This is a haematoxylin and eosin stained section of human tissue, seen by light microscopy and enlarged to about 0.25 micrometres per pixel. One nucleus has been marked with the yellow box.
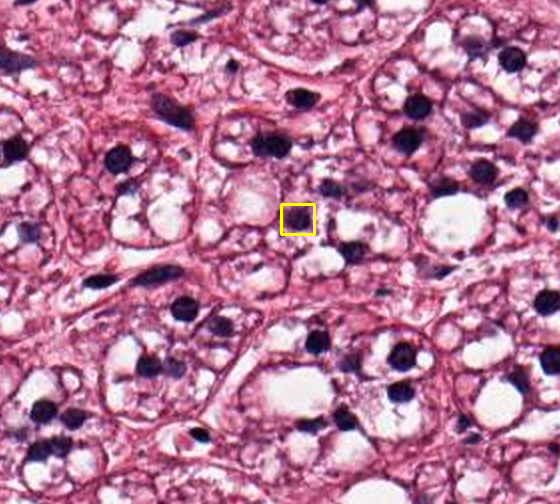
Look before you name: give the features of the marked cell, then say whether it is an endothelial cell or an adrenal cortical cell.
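The nucleus is roughly round, dark and dense, and its edges look somewhat blurred rather than crisp. The cytoplasm around the nucleus is pale pink and broken up by many clear, bubble-like spaces, giving it a foamy look; the cell's own outline is hard to make out. The cell lies among similar pale, bubbly cells packed in a cluster that is bounded by thin pink strands. Type of cell: adrenal cortical cell.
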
